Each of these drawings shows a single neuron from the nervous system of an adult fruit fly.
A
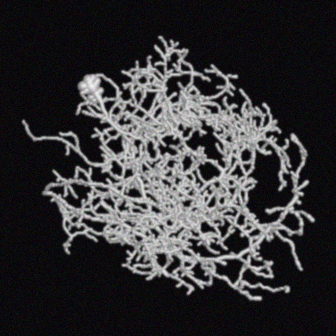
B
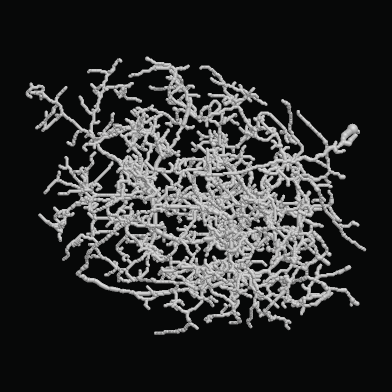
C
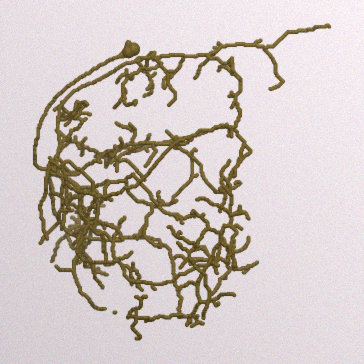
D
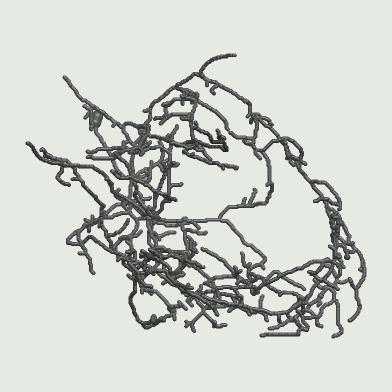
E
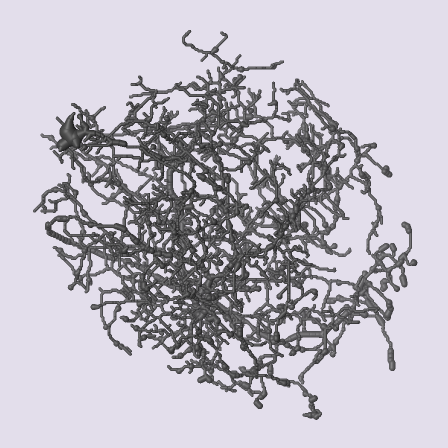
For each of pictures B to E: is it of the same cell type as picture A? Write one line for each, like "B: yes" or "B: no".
B: yes
C: no
D: no
E: yes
